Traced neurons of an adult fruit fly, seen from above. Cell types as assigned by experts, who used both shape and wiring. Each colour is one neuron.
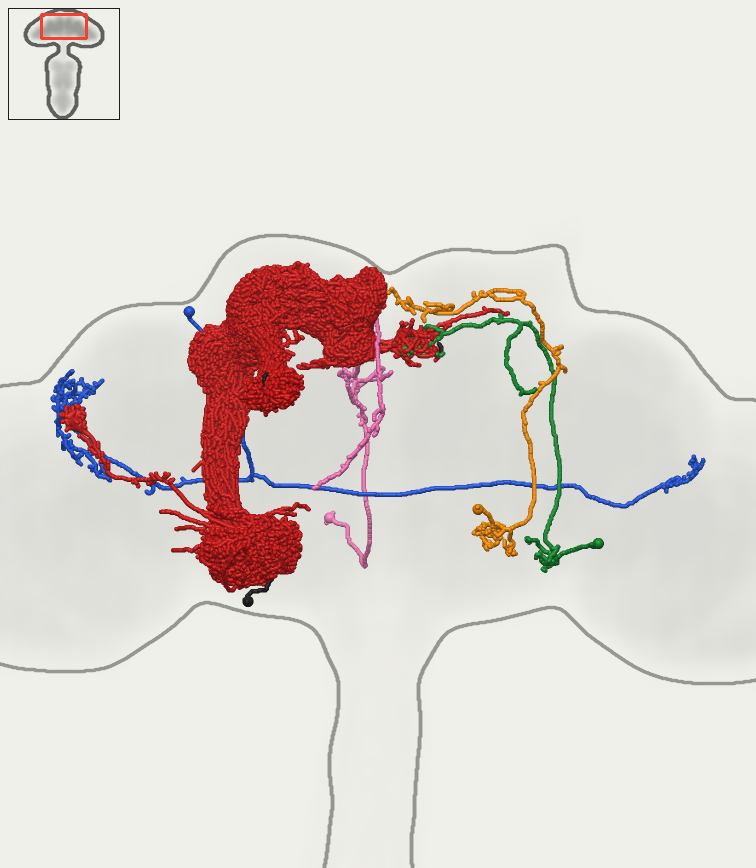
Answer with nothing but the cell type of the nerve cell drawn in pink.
PRW025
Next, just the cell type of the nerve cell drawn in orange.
KCg-m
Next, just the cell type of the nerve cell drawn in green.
KCa'b'-ap2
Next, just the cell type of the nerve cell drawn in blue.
CB3297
